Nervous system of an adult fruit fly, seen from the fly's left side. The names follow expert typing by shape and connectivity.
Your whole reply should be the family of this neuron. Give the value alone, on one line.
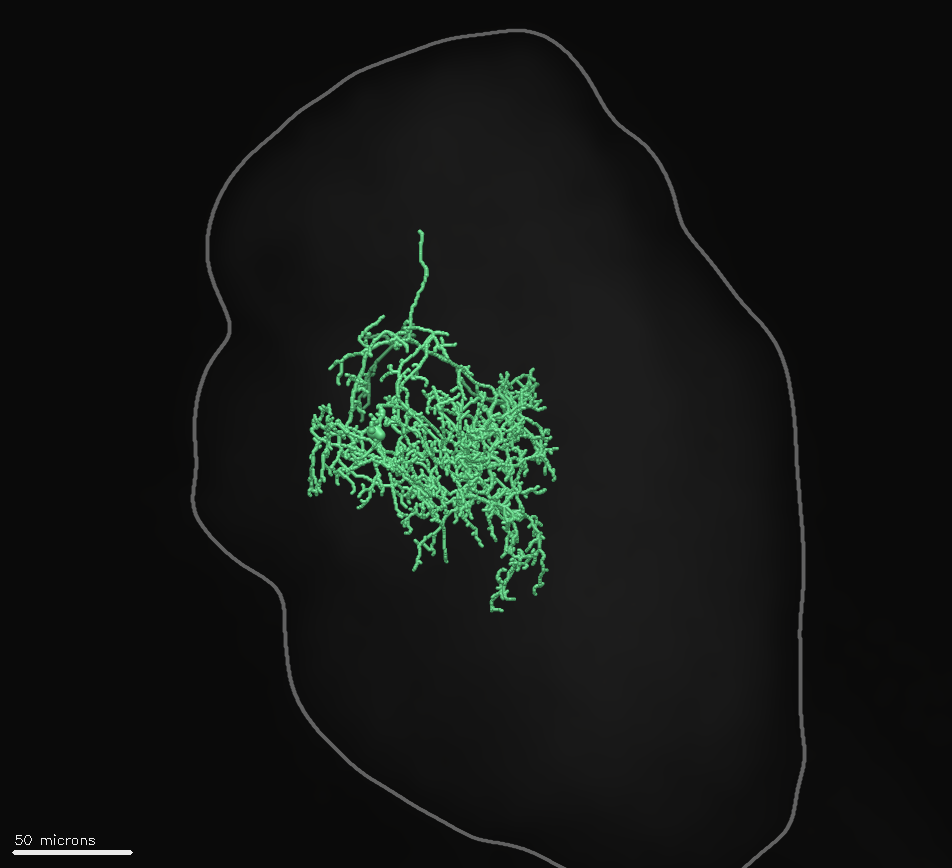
hemilineage VLPl&d1_lateral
